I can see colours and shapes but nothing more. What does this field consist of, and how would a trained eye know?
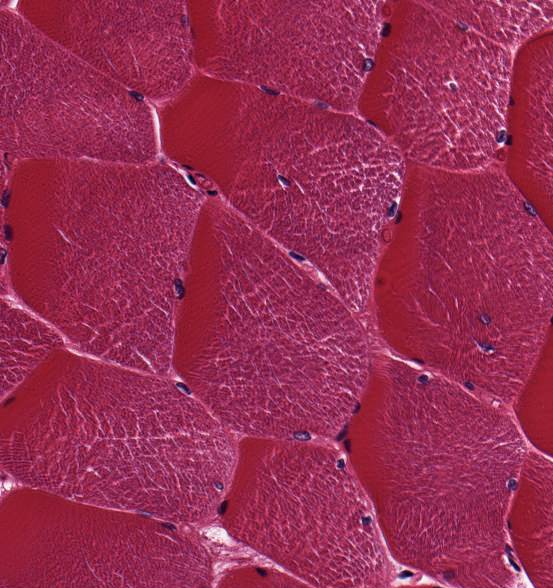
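Skeletal muscle is the tissue shown. The fibres have polygonal outlines with angular corners where neighbours meet, and they are broadly similar in size.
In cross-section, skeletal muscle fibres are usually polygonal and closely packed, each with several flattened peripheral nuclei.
Here the small, dark, flattened nuclei lie mostly at the fibre edges. The cytoplasm stains deep pink-red with a fine speckled pattern of myofibrils.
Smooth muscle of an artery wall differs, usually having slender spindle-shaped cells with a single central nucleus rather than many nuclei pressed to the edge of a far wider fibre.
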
